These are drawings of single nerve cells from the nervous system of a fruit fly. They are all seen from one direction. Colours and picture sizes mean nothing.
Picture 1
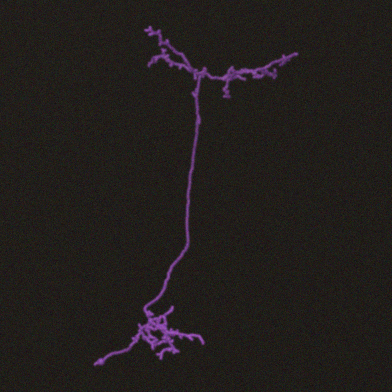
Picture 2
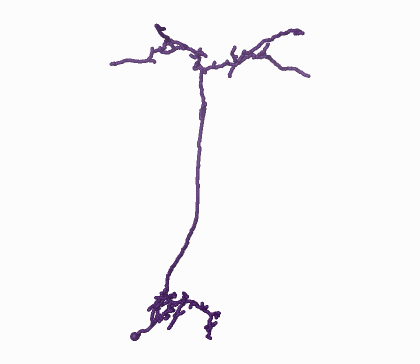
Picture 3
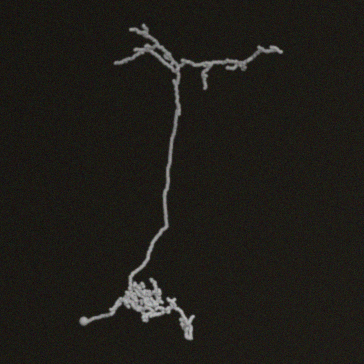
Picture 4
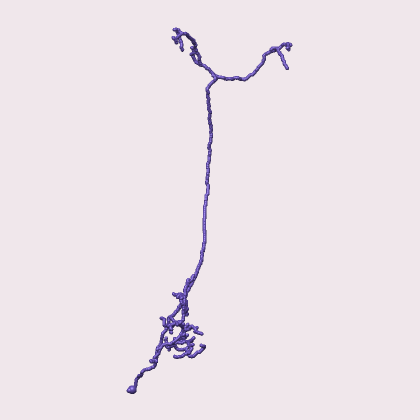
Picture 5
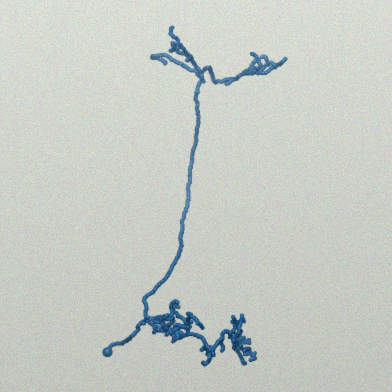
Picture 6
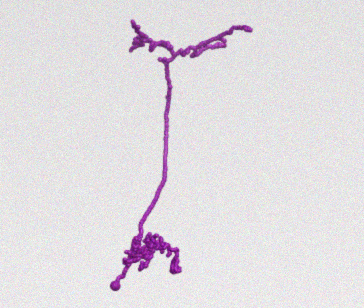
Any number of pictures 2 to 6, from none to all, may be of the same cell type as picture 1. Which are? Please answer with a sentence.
Picture 2, picture 3 and picture 6 are of the same cell type.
